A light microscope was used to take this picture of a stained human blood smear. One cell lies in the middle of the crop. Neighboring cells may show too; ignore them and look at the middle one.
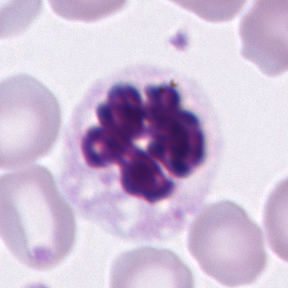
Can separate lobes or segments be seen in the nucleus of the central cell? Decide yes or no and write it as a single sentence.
Yes, within this cell the nucleus is divided into lobes.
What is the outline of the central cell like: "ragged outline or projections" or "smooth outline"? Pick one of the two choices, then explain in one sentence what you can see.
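Smooth outline. The cell outline is round and smooth, without surface projections.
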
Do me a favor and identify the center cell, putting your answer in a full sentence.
In the crop, the cell of interest at the centre is a segmented neutrophil.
